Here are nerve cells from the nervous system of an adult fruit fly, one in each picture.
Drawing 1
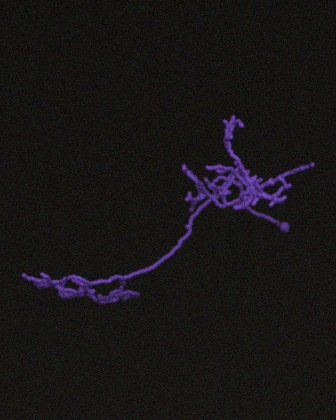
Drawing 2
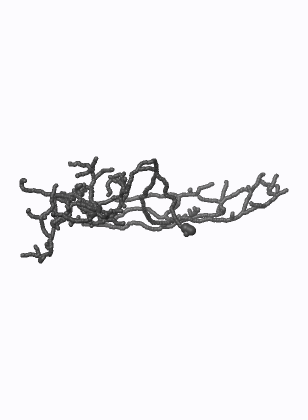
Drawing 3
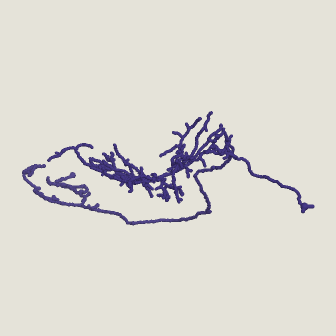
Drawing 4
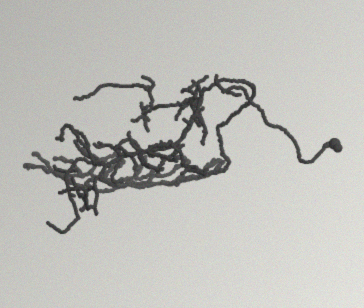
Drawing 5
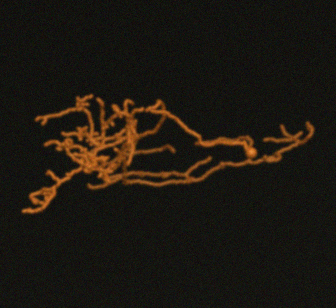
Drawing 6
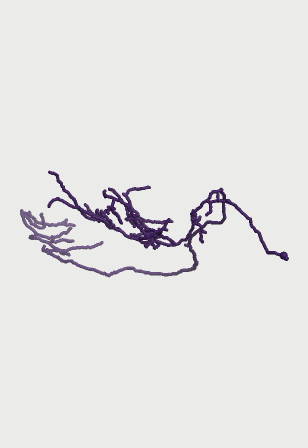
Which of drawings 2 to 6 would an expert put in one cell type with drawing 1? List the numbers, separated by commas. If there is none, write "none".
2, 4, 5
